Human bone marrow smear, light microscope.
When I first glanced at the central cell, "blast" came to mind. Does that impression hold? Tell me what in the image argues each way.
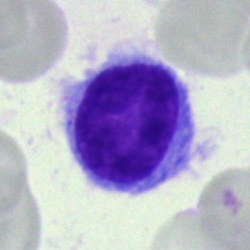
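The deciding feature is the outline: it is ragged, with fine frayed projections of cytoplasm.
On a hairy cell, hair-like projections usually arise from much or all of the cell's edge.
So the name blast does not fit; this cell is a hairy cell. The nucleus fills most of the cell, leaving a narrow rim of cytoplasm. No distinct granules and no vacuoles are seen in the cytoplasm. Red cells lie at the corners without touching the cell, with small purple specks scattered between.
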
